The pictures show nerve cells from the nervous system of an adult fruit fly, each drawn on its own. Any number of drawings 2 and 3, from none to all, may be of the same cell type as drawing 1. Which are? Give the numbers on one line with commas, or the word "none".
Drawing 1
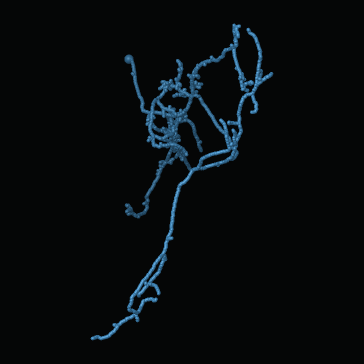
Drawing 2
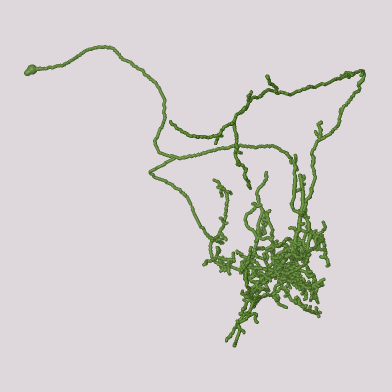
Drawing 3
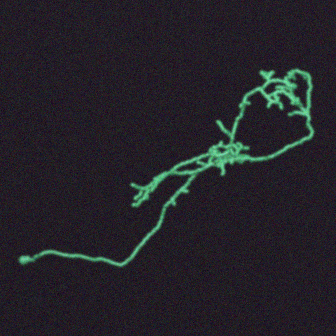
none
